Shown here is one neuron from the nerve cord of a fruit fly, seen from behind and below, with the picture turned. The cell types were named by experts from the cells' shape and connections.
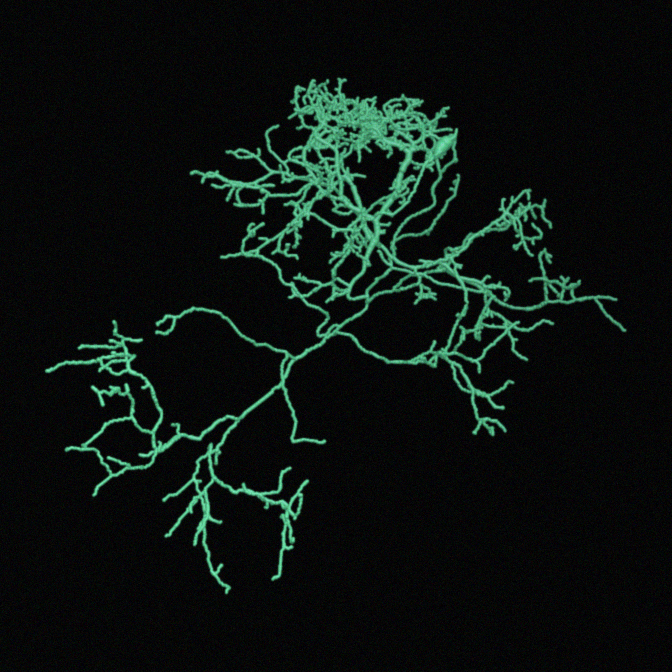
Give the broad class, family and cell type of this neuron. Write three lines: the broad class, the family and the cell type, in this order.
nerve-cord intrinsic neuron
hemilineage 06B
IN06B012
